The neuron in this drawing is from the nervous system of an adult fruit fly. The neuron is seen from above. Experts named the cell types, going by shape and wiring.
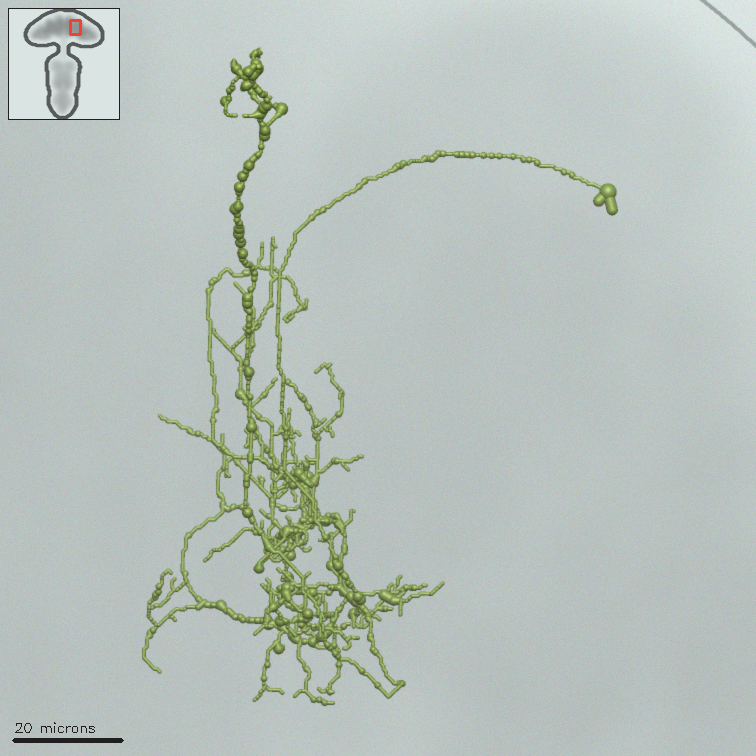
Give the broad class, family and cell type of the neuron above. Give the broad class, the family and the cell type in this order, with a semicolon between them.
central-brain intrinsic neuron; hemilineage WEDa2; WED031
